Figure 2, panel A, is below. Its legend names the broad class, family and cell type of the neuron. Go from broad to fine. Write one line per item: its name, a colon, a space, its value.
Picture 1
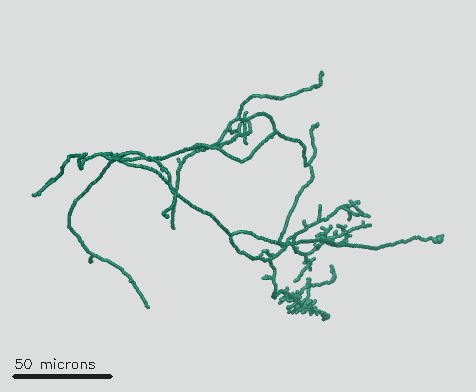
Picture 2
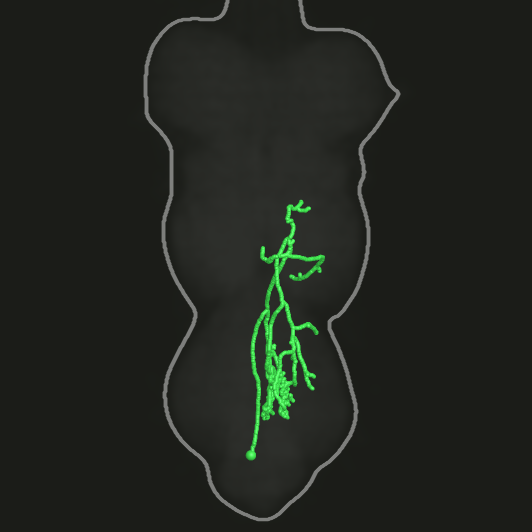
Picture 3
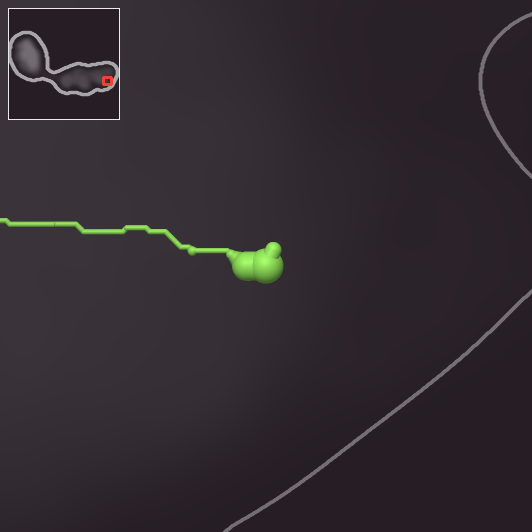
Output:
broad class: nerve-cord intrinsic neuron
family: hemilineage 06B
cell type: IN06B070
